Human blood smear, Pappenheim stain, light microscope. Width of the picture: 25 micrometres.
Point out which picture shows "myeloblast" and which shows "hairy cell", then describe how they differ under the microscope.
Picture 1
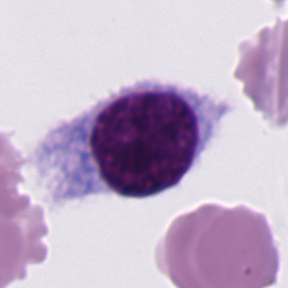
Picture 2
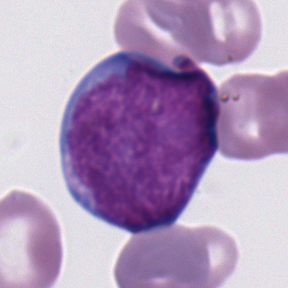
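Thinking it through, the hairy cell is the one in picture 1, and the myeloblast is in picture 2. Looking first at the edges, the hairy cell is elongated, about 16 by 10 micrometres, with an irregular, ragged margin, while the myeloblast, about 16 by 14 micrometres, has a smooth, roughly oval outline with no blebs or hair-like projections on its surface. Red cells touch the myeloblast at its top, right side and bottom, and on the upper right its edge is flattened where it meets them. Then the share taken by the nucleus: about 60% of the hairy cell's area, but about 80% of the myeloblast's.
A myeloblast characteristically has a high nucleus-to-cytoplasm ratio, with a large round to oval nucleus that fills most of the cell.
In the hairy cell, the nucleus is round in outline and about 10 micrometres across, with a smooth edge that has no notch or indentation. Its chromatin is dense and dark purple, with a mottled texture, and its cytoplasm is pale blue.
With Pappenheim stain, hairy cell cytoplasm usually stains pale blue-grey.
What the two have in common, as far as I can see, is a cytoplasm without distinct granules and without vacuoles.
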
